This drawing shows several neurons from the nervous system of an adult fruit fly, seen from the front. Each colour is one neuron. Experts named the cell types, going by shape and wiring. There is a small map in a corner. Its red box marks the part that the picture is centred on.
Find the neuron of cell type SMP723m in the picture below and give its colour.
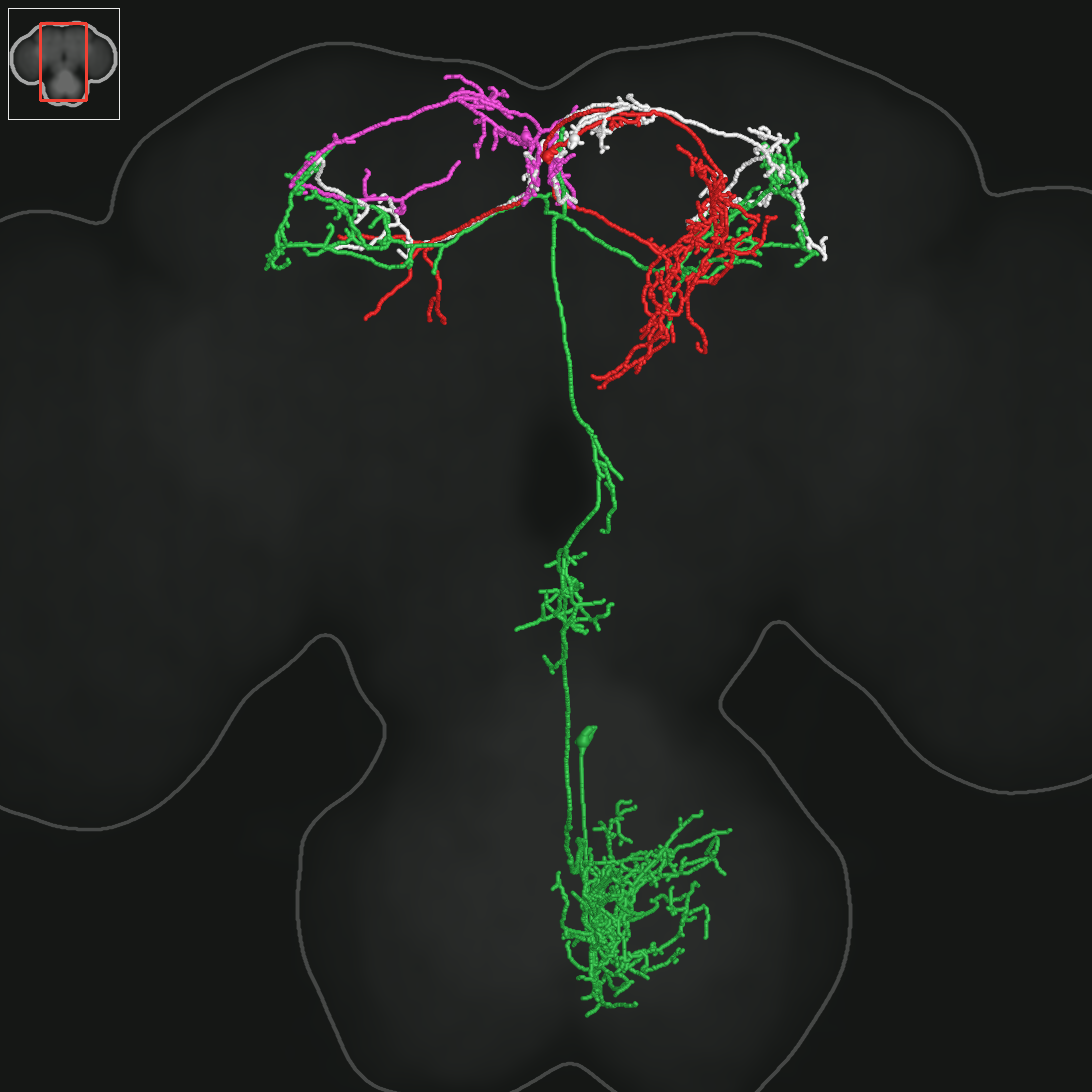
white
